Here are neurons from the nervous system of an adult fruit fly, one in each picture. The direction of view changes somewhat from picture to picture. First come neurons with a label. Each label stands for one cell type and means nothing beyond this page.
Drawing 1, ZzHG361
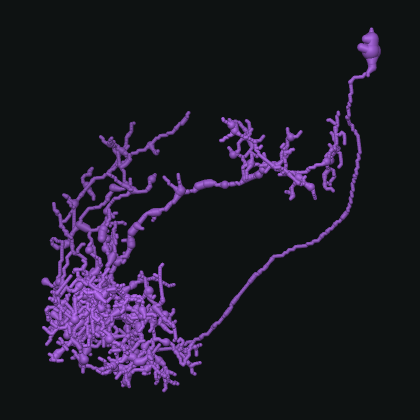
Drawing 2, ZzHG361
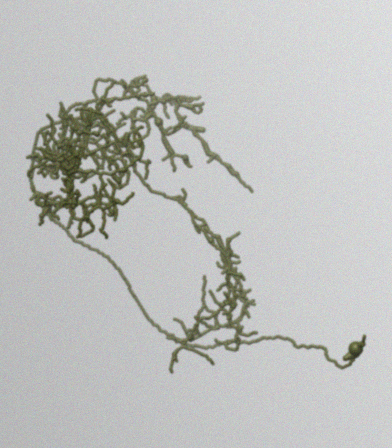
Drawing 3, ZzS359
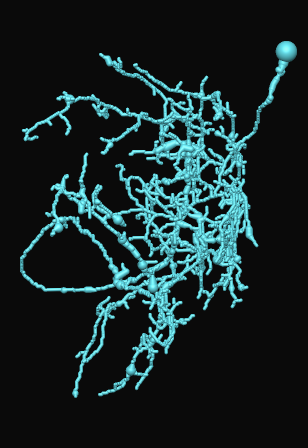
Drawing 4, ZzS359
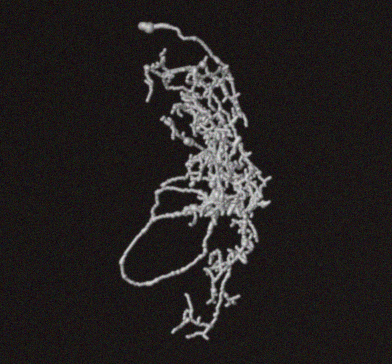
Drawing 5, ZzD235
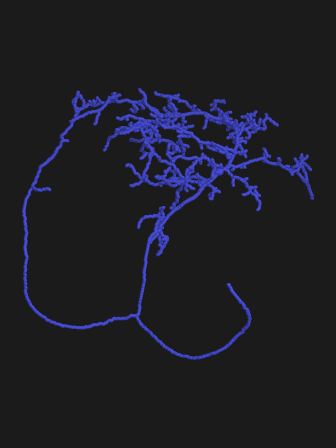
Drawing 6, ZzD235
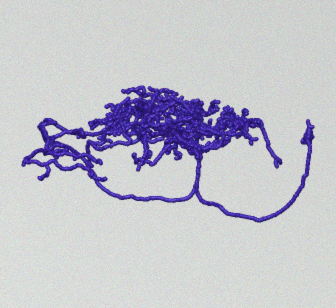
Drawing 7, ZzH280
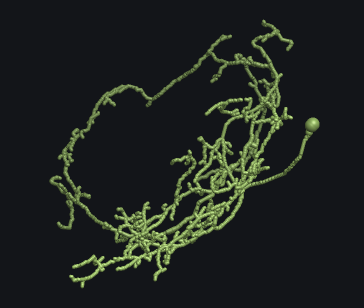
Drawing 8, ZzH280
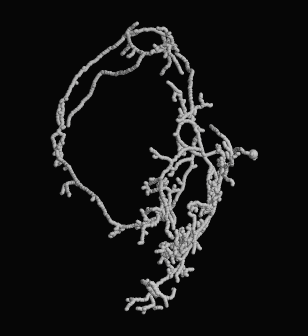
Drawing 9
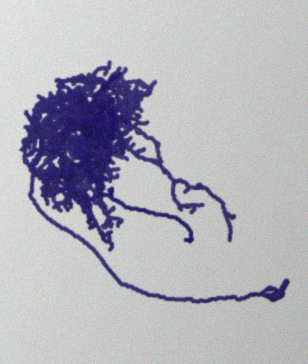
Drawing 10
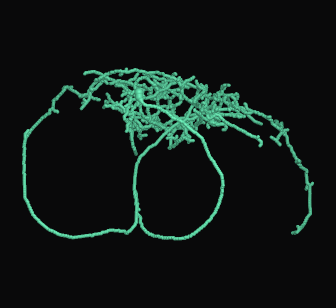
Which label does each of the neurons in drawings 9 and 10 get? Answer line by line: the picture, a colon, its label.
9: ZzHG361
10: ZzD235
